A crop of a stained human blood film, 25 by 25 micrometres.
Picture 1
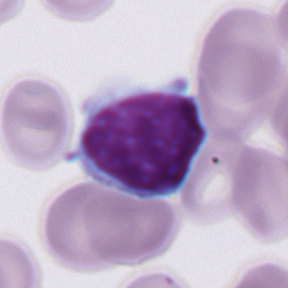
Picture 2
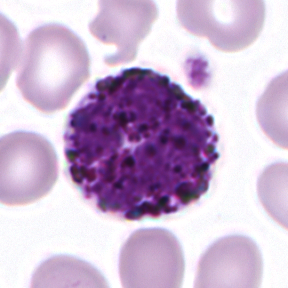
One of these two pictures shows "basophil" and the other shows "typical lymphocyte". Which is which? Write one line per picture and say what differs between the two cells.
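Picture 1 is a typical lymphocyte. The cytoplasm shows no visible granules.
Picture 2 is a basophil. The cell is packed with coarse, dark purple granules.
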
